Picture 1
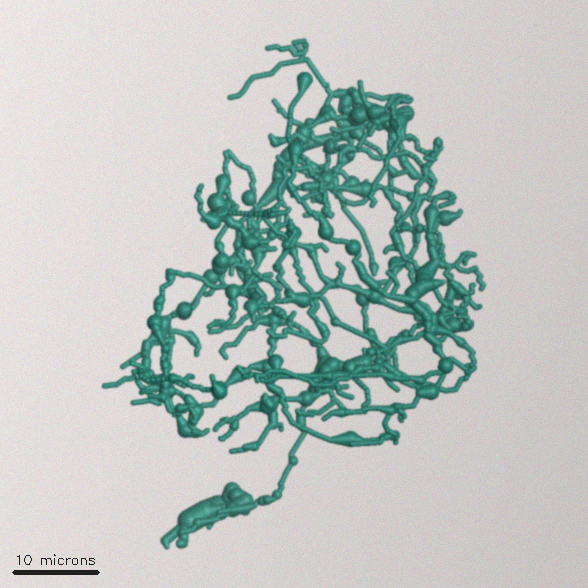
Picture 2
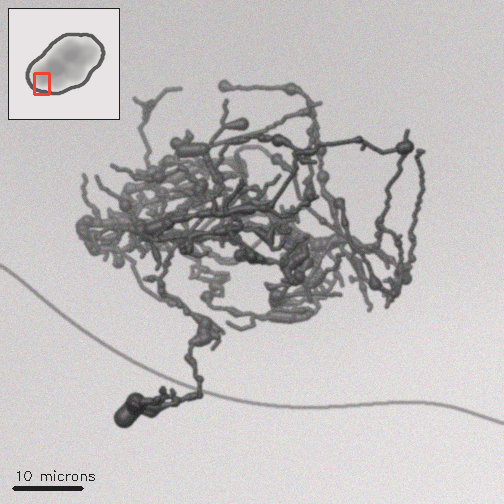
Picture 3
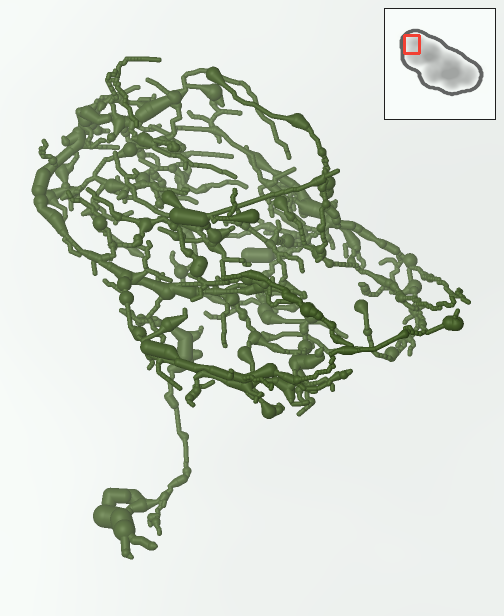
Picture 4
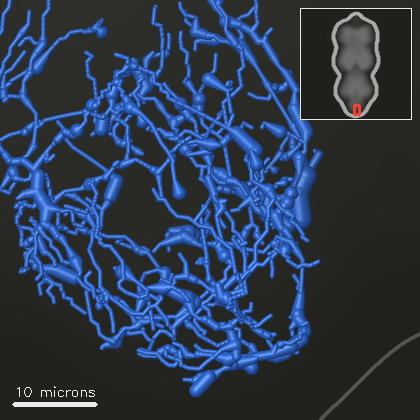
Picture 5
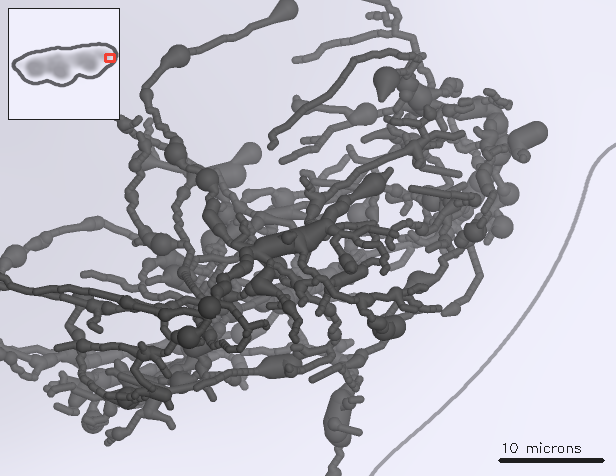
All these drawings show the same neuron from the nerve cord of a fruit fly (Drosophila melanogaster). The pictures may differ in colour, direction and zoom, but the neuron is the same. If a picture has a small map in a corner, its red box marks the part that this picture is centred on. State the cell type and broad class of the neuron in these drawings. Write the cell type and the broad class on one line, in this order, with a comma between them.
INXXX409, nerve-cord intrinsic neuron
